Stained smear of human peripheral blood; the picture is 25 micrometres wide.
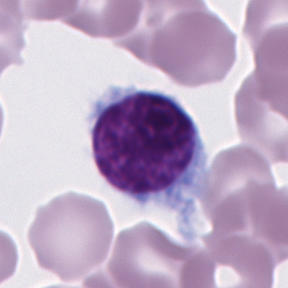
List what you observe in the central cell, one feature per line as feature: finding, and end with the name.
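Nucleus: fills most of the cell
Cytoplasm: scant, reaching furthest from the nucleus at the lower right
Granules: none visible
Vacuoles: none visible
Name: hairy cell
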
